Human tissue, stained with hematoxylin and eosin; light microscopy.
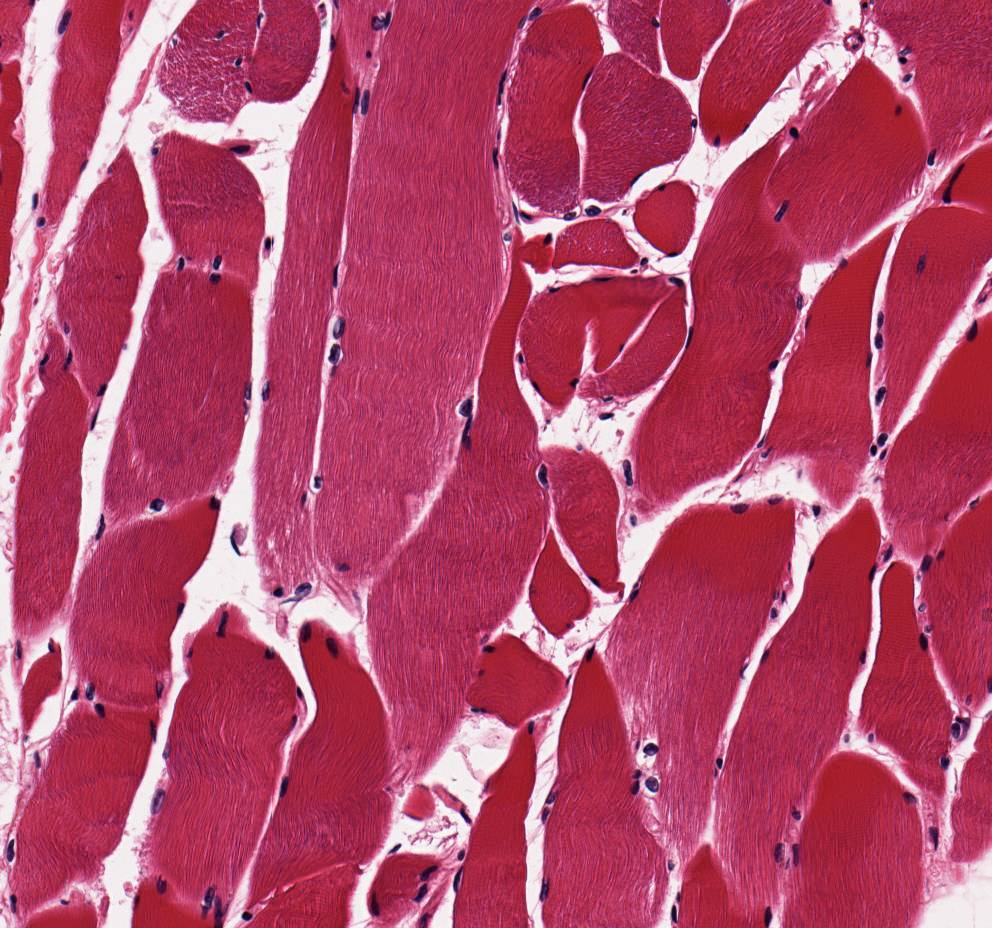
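Skeletal muscle, haematoxylin and eosin stained section of human tissue. In the left half of the field, fibres run roughly vertically from top to bottom. The muscle fibre nuclei are dark and flattened, lying at the fibre edges rather than centrally. Cytoplasm stains a deep, even red, with fine lengthwise lines along the fibres. Between fibres lies only scant, delicate connective tissue with occasional small nuclei.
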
